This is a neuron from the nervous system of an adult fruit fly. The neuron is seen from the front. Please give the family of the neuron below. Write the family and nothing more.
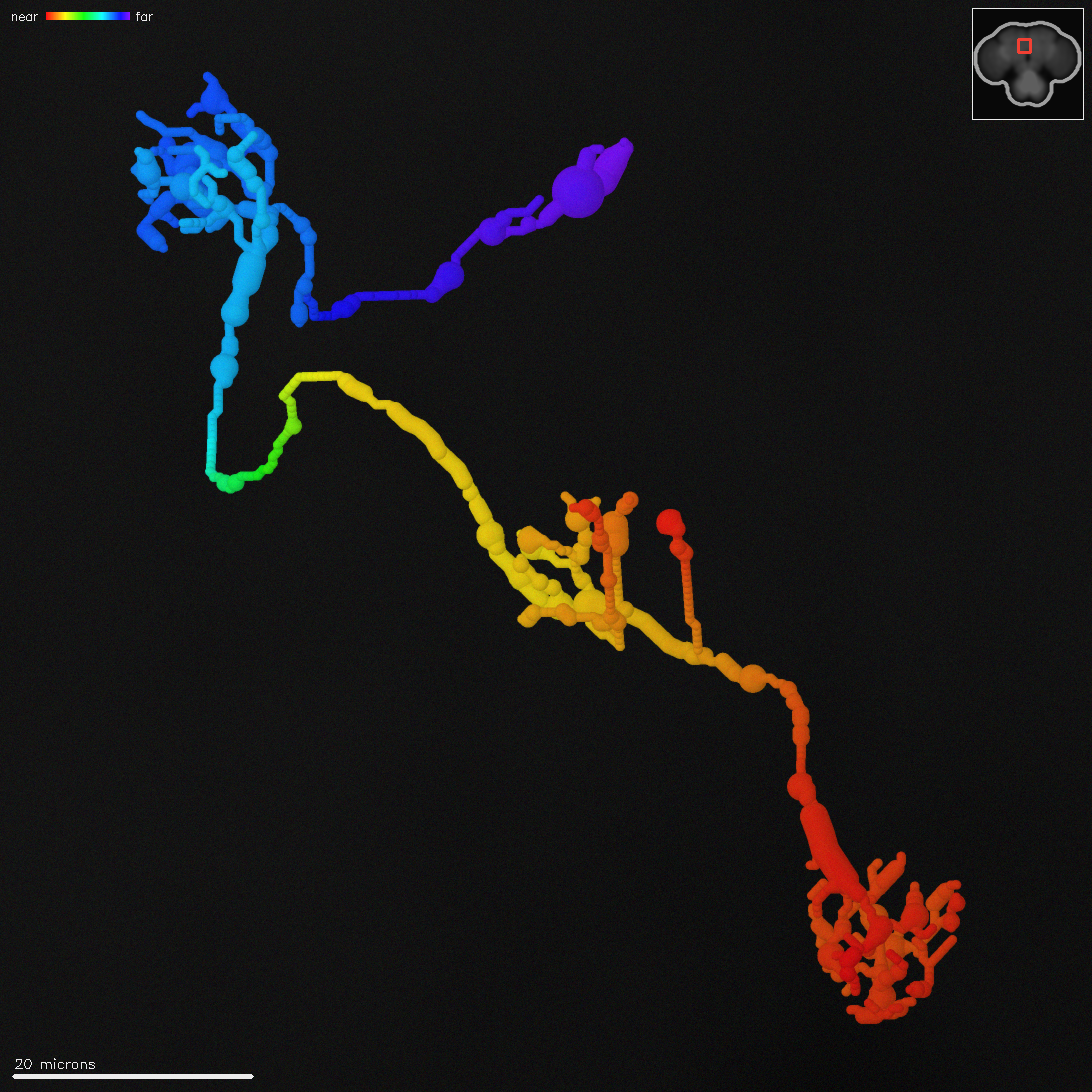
class CX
